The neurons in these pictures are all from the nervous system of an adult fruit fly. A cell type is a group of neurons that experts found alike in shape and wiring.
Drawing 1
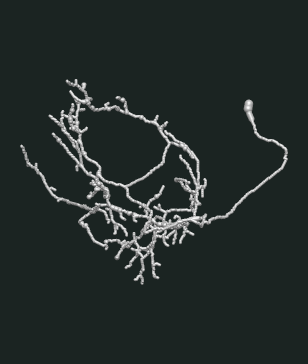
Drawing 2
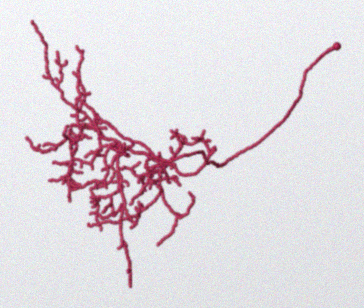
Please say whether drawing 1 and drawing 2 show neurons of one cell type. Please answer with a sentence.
They are of different cell types.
